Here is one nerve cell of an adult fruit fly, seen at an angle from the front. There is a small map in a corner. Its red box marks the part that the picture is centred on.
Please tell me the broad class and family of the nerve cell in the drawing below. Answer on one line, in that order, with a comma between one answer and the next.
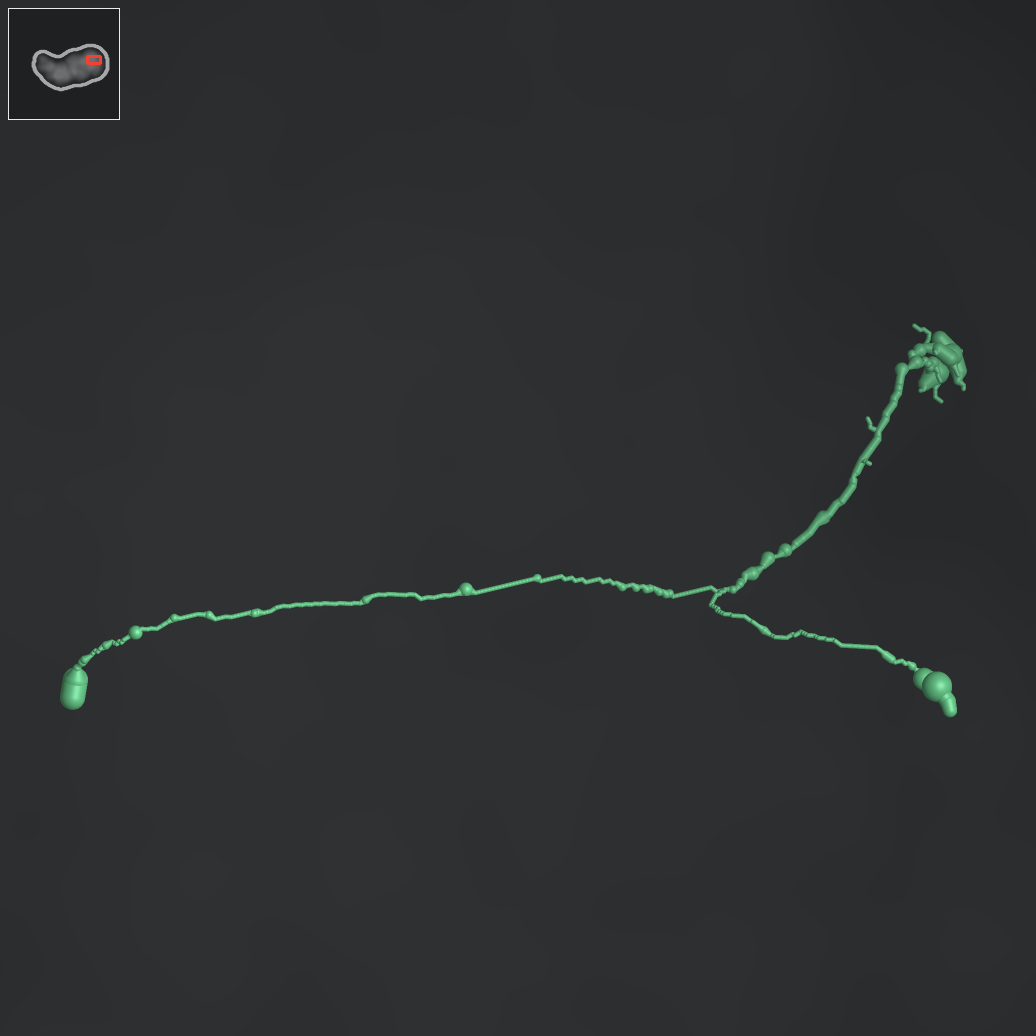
central-brain intrinsic neuron, hemilineage AOTUv3_dorsal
